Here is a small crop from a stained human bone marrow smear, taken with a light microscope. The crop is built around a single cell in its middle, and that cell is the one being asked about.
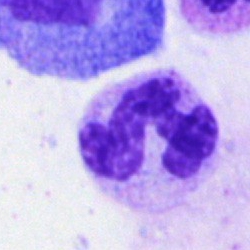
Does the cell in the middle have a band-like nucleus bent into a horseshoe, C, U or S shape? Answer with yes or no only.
Yes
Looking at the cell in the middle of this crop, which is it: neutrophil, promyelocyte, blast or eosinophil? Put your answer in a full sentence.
Classified as a neutrophil is the cell in the middle of this crop.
